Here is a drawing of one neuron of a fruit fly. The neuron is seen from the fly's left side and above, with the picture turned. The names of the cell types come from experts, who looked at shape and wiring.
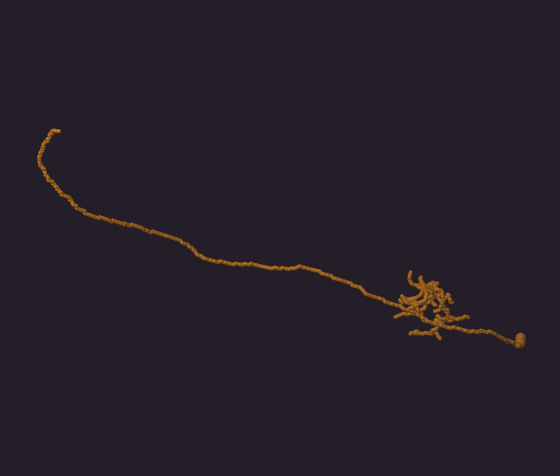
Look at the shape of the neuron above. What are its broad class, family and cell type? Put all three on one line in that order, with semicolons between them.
visual projection neuron; LoVP; LoVP13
